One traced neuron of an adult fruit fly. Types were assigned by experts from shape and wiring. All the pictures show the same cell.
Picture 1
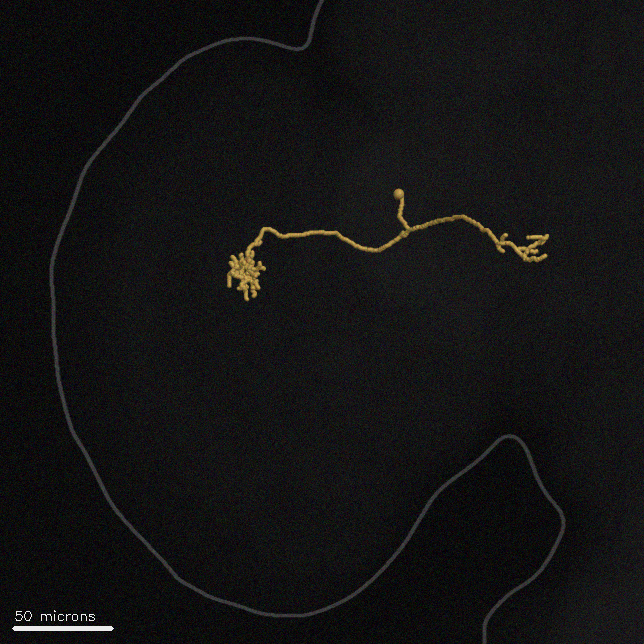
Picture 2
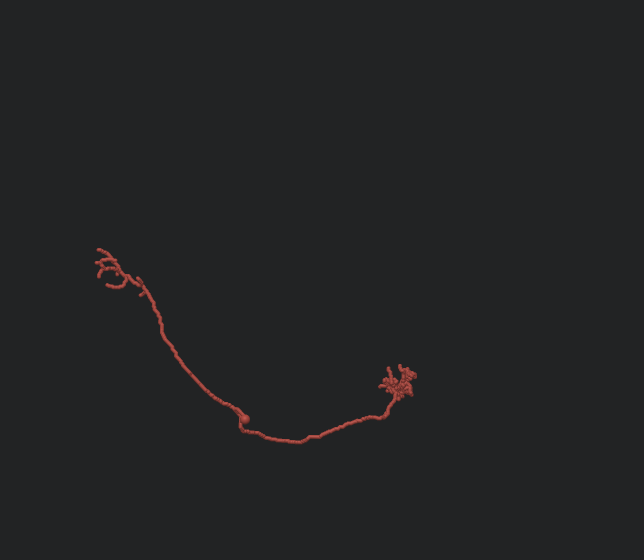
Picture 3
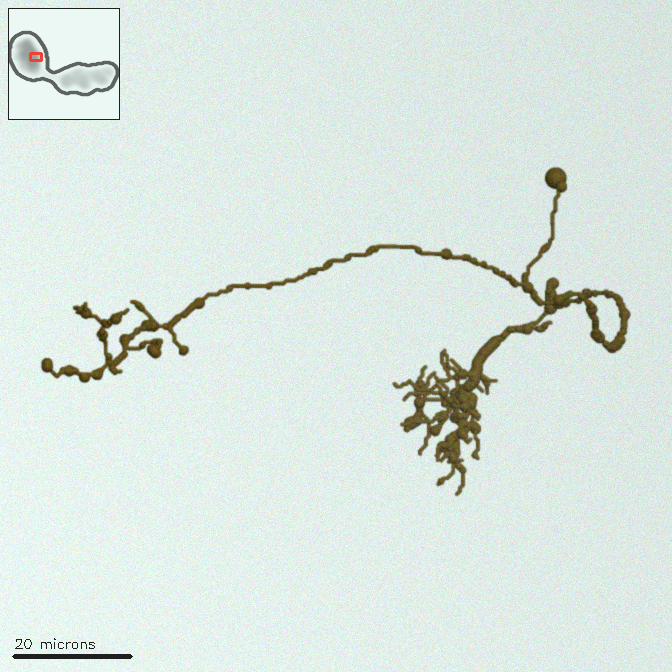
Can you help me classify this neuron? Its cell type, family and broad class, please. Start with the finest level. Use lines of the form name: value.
cell type: LPC1
family: LPC
broad class: visual projection neuron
